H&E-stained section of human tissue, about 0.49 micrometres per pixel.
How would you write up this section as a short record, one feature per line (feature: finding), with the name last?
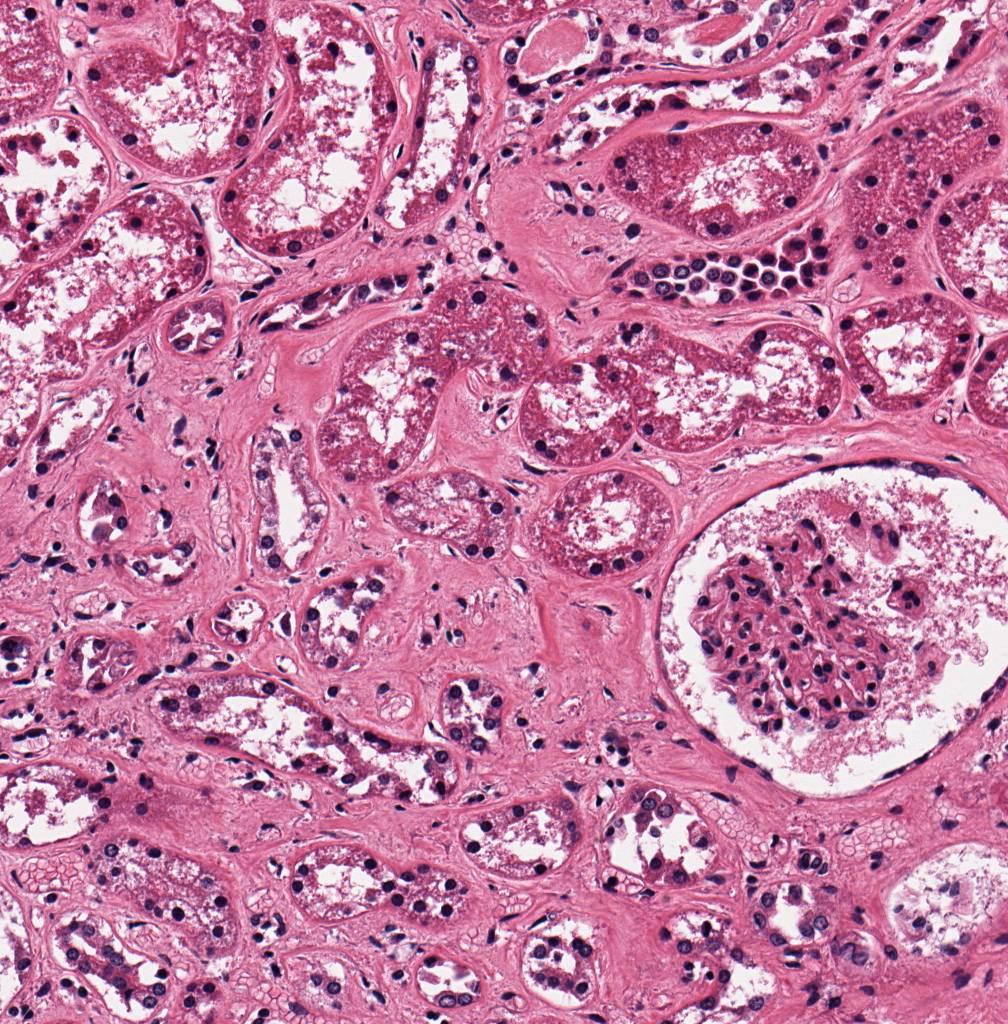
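Layout: closely set tubules, cut in cross and oblique section, fill most of the field
Larger tubules: lining cells with abundant granular pink cytoplasm and round dark nuclei
Smaller tubules: low lining cells with little cytoplasm, gathered in the lower left
Between tubules: spaces widened by pink fibrous collagen
Name: renal cortex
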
